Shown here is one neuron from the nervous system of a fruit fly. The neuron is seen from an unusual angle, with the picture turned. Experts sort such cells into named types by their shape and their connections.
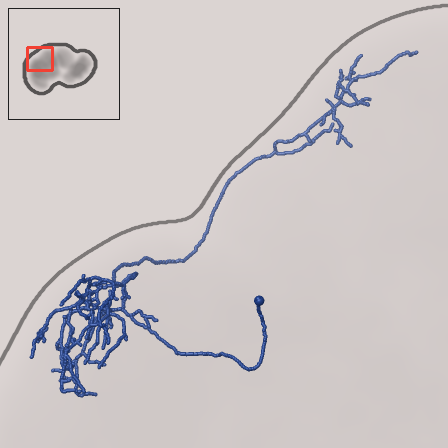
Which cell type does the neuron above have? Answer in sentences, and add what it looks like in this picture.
It is of cell type SLP405_a. It is a central-brain intrinsic neuron. Dozens of branch ends can be seen. As drawn here it is about as wide as it is tall.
